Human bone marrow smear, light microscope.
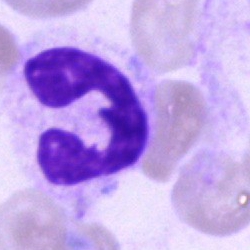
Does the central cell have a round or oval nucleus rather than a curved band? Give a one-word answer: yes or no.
No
